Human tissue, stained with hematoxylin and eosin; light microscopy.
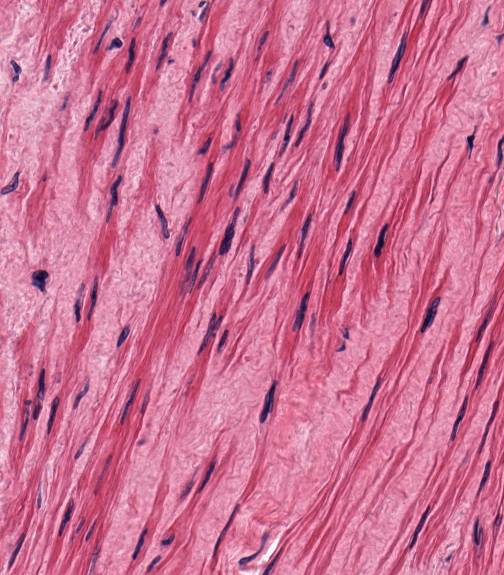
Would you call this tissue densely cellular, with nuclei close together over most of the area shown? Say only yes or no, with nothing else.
No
